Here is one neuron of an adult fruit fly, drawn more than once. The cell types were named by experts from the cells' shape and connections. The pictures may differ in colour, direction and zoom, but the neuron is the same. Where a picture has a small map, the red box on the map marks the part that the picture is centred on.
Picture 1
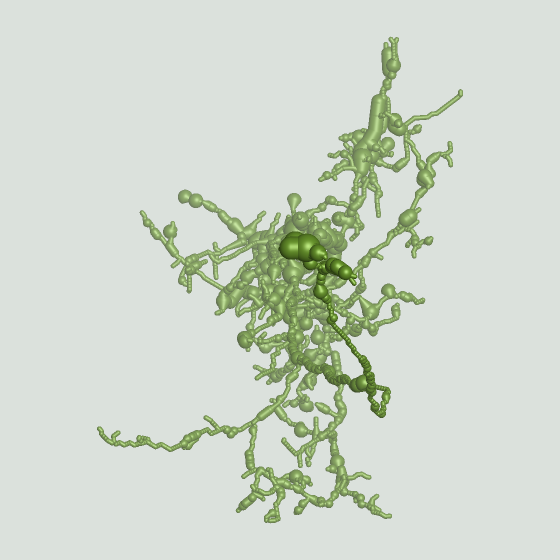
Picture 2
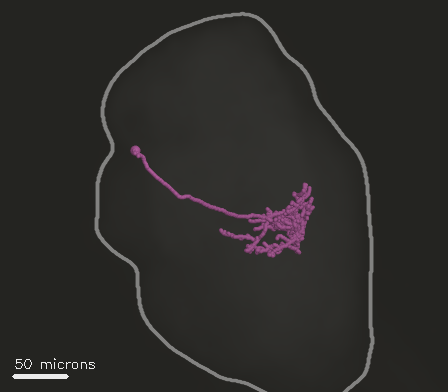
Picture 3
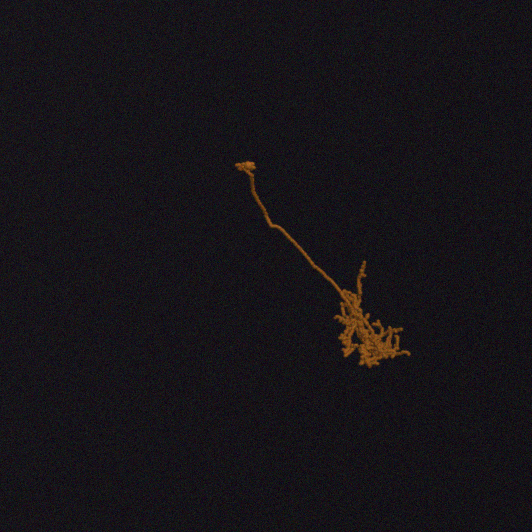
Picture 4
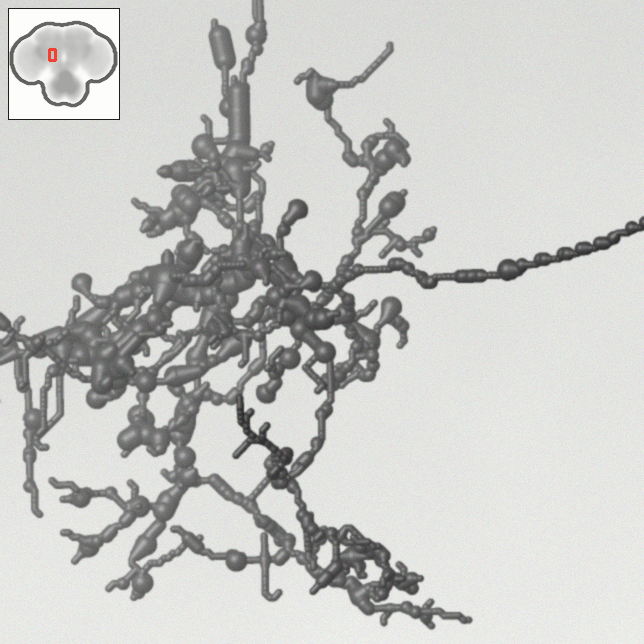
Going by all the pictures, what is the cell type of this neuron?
WED074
